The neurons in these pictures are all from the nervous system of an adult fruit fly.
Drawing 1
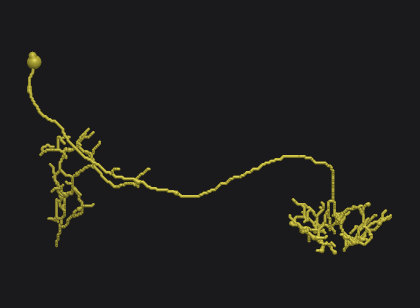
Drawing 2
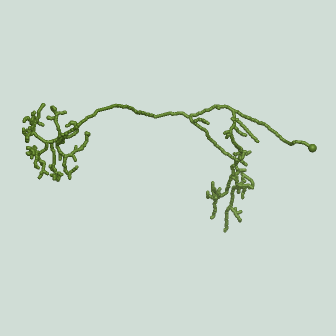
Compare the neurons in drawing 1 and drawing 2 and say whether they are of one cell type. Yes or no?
no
